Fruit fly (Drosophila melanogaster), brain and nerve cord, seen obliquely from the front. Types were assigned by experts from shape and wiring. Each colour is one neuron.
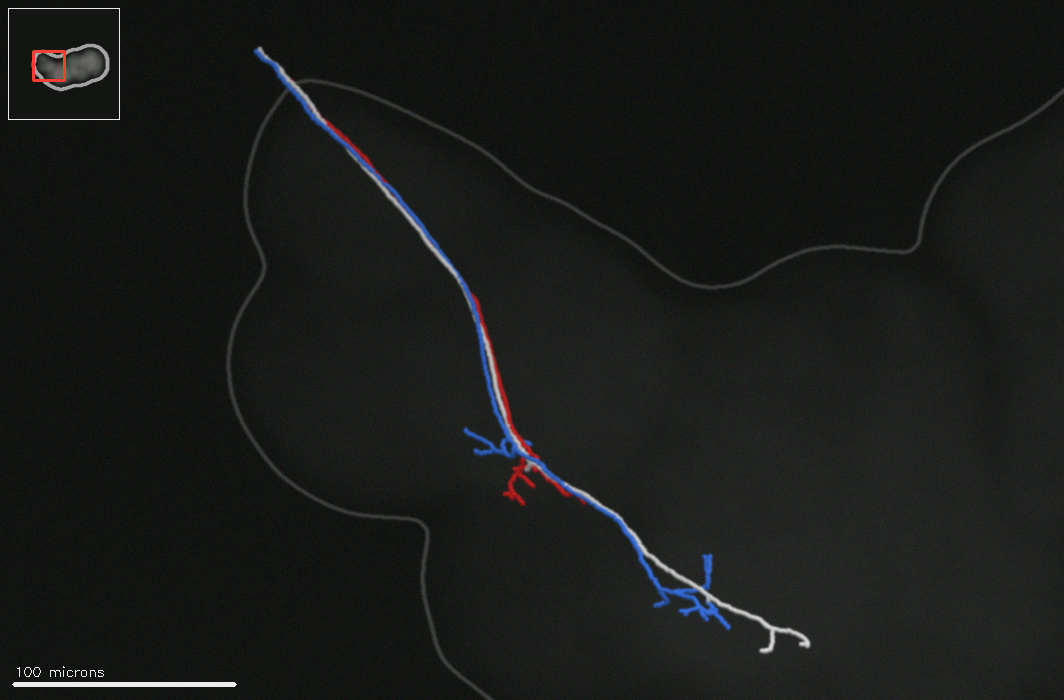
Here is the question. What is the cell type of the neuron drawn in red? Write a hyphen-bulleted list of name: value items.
- cell type: SNpp02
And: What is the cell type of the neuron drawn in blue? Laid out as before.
- cell type: SNpp03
